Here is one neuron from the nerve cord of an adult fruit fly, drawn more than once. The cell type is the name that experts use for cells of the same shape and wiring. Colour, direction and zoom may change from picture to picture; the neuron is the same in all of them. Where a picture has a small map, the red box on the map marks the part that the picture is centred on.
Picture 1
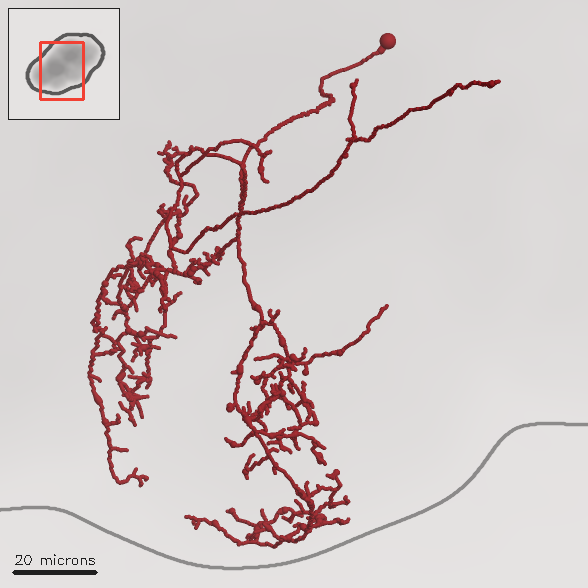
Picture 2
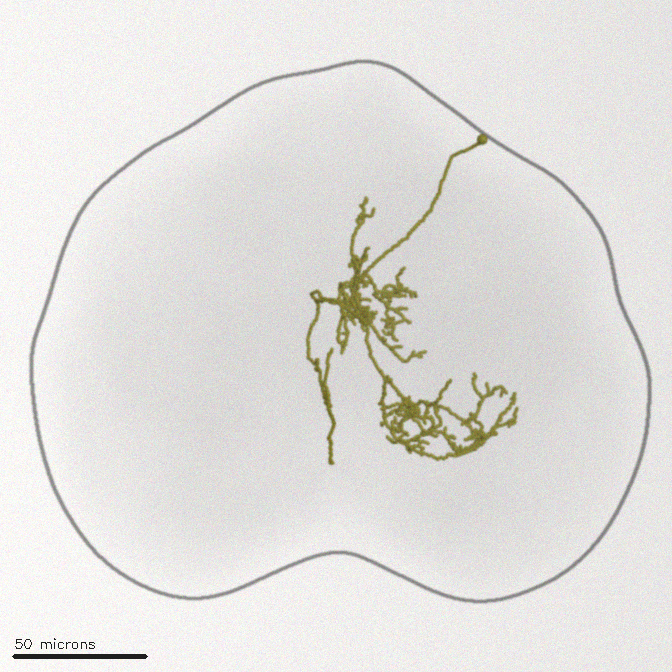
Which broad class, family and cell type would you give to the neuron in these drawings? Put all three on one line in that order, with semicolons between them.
nerve-cord intrinsic neuron; hemilineage 23B; IN23B053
